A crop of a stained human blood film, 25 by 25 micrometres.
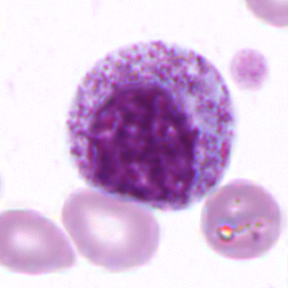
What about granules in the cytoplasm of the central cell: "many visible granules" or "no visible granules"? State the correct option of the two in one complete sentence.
Many visible granules are held in the cell's cytoplasm.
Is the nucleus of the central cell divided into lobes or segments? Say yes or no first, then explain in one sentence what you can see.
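No. The nucleus is a single unlobed mass set off-centre toward the lower left of the cell.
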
